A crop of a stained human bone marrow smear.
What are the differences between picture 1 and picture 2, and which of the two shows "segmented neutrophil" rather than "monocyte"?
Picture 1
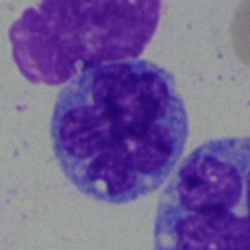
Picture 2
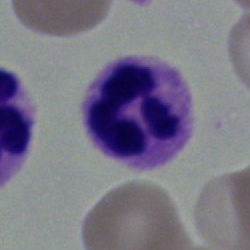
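Of the two, picture 1 is the monocyte and picture 2 the segmented neutrophil. Both cells have a round outline, and in both the chromatin stains dark purple; in picture 2 it is also dense. The clearest difference is the vacuole: picture 1 has a small round clear one in the cytoplasm at the lower left of the nucleus, whereas picture 2 shows none.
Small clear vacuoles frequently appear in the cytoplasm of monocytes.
No distinct granules are visible in the cytoplasm of picture 1.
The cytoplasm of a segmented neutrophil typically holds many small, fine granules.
In picture 1 the nucleus fills most of the cell, while in picture 2 no nucleoli are visible and the cell is set apart from the surrounding red cells by pale background.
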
